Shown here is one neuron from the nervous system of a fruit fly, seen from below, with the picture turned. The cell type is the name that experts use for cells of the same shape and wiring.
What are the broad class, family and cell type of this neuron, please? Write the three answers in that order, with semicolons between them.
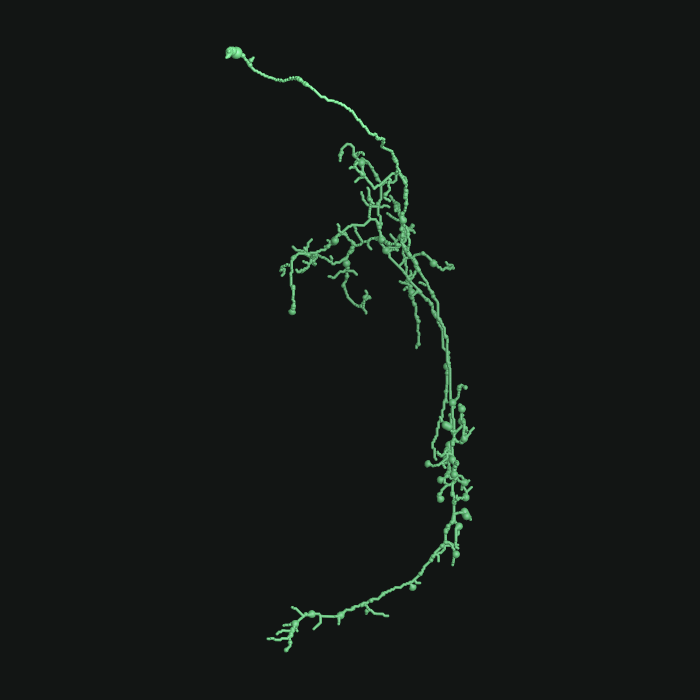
central-brain intrinsic neuron; hemilineage SLPal5; CB4151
